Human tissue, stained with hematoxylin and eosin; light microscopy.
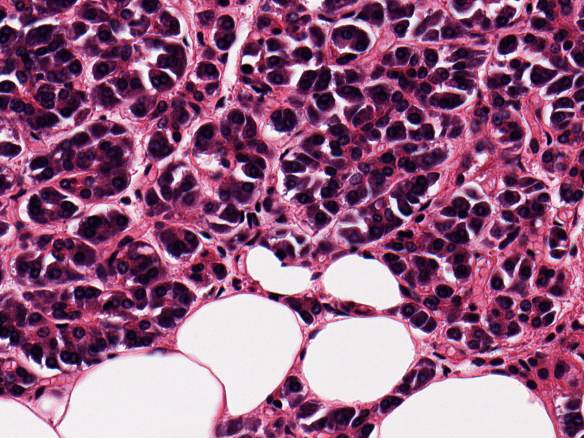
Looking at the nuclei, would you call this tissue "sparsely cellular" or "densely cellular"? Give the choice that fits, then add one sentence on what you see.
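Densely cellular. Across most of the field the cells lie in small crowded nests and cords separated by thin pink strands.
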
